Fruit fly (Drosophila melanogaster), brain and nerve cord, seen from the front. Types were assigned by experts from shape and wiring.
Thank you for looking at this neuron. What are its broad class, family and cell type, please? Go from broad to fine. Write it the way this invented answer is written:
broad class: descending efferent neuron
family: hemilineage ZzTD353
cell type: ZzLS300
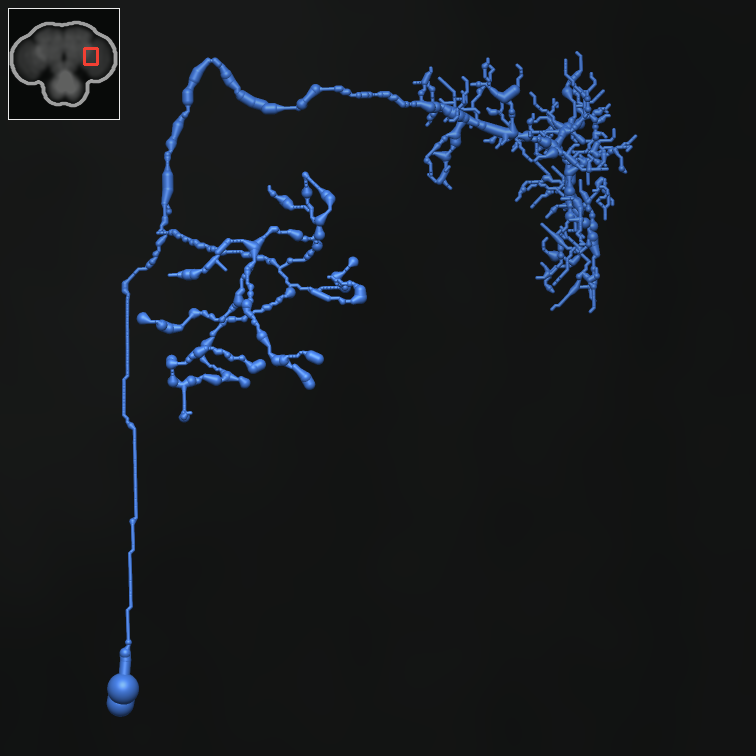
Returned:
broad class: visual projection neuron
family: hemilineage VPNv1
cell type: LC17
